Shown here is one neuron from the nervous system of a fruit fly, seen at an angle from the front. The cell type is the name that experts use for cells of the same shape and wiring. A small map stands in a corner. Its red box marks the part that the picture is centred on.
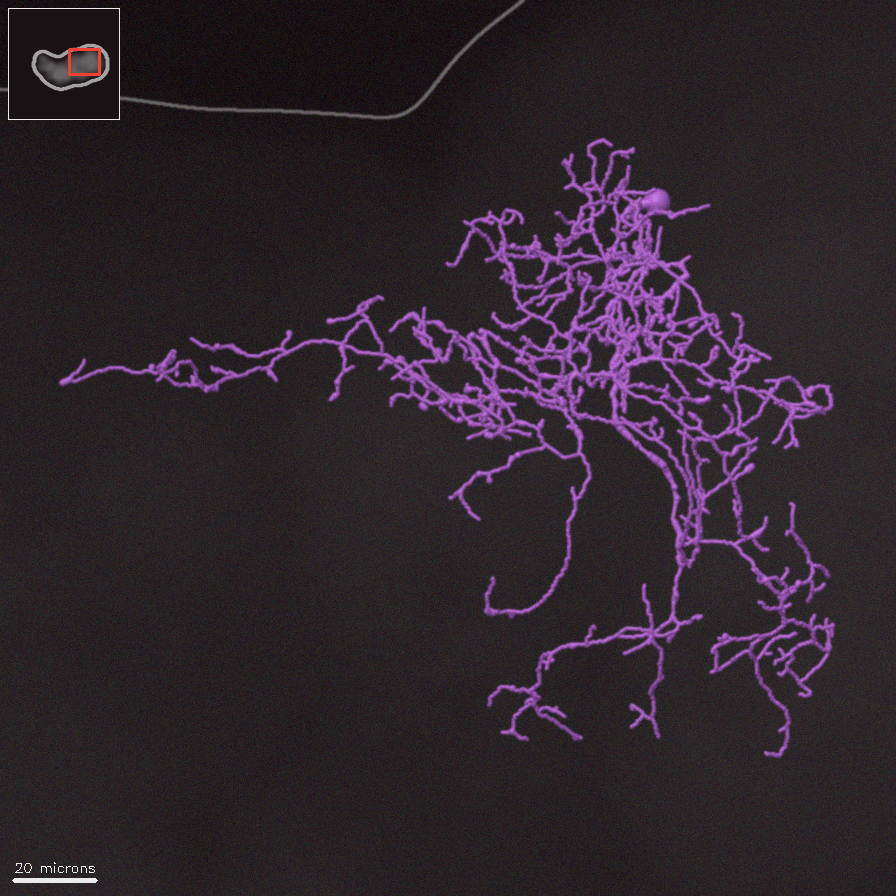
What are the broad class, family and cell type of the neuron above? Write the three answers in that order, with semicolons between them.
central-brain intrinsic neuron; hemilineage SMPpv2_dorsal; SMP254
